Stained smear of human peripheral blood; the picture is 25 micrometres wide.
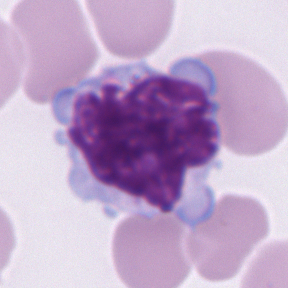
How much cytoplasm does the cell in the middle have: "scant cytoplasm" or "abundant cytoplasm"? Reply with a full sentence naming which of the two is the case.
A narrow rim is all the cytoplasm this cell has.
